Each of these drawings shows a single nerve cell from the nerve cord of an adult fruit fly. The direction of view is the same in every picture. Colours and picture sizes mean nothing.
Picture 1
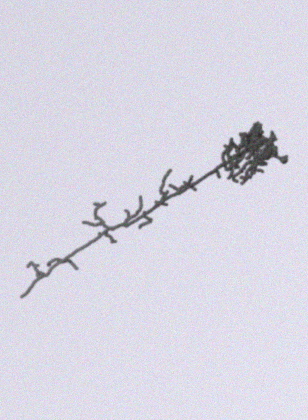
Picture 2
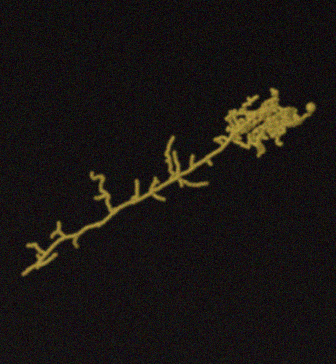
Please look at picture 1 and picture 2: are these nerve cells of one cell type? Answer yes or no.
yes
